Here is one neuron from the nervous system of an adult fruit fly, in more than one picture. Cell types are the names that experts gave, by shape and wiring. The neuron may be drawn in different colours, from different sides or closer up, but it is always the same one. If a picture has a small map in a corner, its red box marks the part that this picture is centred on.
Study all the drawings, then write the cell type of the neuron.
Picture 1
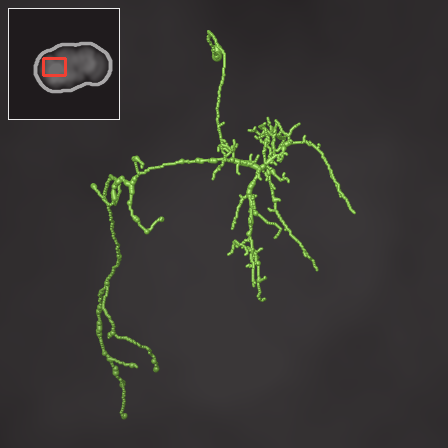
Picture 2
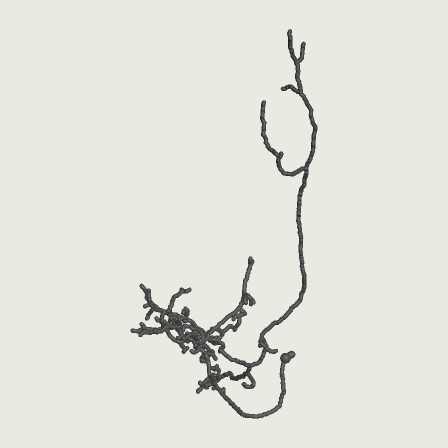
IN19B091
